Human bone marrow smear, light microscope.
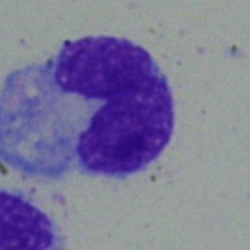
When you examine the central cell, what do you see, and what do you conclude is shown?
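A deep notch cuts into the left side of the kidney-shaped nucleus. Its chromatin is dark purple and coarsely clumped. Pale grey-blue cytoplasm lies mainly to the left of the nucleus. The cell is a metamyelocyte.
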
